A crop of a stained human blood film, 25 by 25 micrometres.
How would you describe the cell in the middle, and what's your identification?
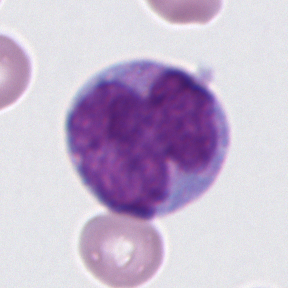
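The first thing I notice is a deep cleft running into the nucleus from the lower right. The chromatin looks fine and lacy, not gathered into coarse dense clumps. Around it, the cytoplasm is a pale grey-blue. There's also a small pale bleb jutting from the upper right edge of the cell. I'd put the cell at about 14 micrometres across, with the nucleus about 13 micrometres across and filling about 70% of the cell's area. This is an atypical promyelocyte.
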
